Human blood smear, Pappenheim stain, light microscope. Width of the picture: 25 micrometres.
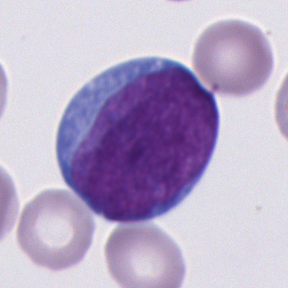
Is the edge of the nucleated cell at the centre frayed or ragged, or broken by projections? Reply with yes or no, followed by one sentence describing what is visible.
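No. The cell outline is smooth, without surface projections.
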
